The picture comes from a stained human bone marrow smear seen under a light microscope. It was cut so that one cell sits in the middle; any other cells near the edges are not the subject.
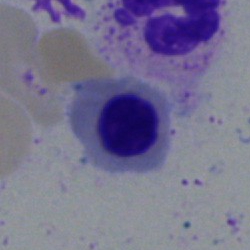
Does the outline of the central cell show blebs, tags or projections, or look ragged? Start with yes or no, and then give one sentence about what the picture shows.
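Yes. The cell outline is slightly irregular, with a frayed edge on its left side.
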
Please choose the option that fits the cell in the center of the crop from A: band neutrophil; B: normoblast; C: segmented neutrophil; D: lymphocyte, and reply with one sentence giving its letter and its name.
As the central cell is a normoblast, option B is correct.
